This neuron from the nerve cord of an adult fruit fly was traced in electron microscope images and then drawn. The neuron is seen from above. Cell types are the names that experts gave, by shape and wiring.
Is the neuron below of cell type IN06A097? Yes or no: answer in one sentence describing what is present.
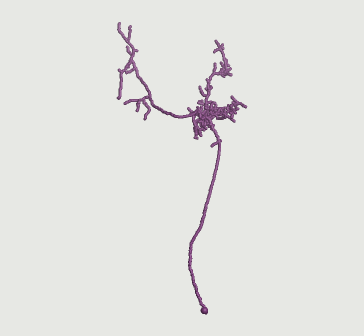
Yes, the neuron belongs in cell type IN06A097.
